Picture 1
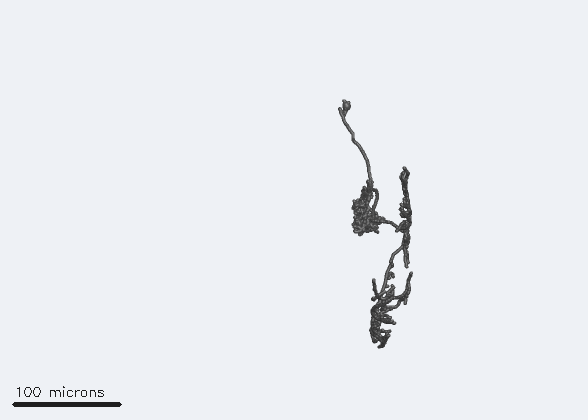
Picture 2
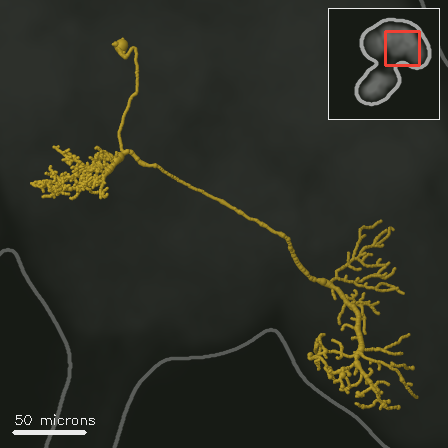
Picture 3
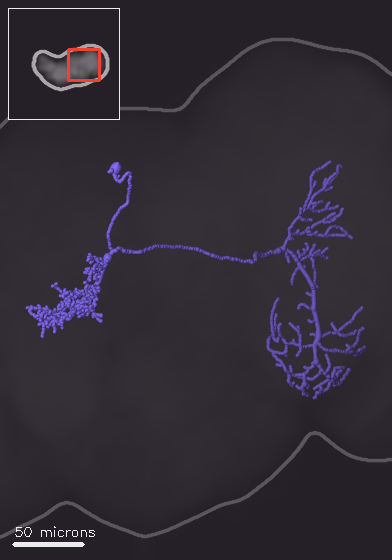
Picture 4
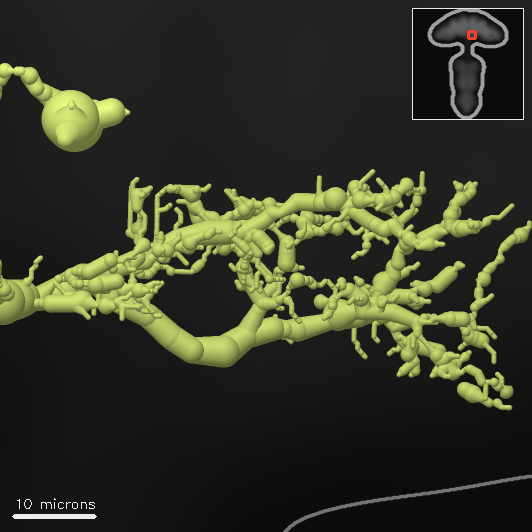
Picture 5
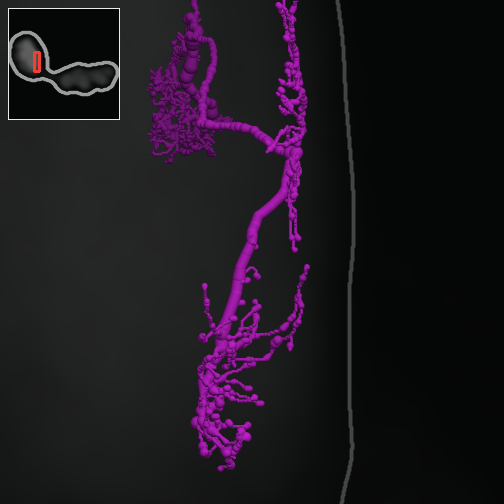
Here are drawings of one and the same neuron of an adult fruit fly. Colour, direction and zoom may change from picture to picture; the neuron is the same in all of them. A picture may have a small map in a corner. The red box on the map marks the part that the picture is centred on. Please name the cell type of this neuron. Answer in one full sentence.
The neuron here is of the cell type V1.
